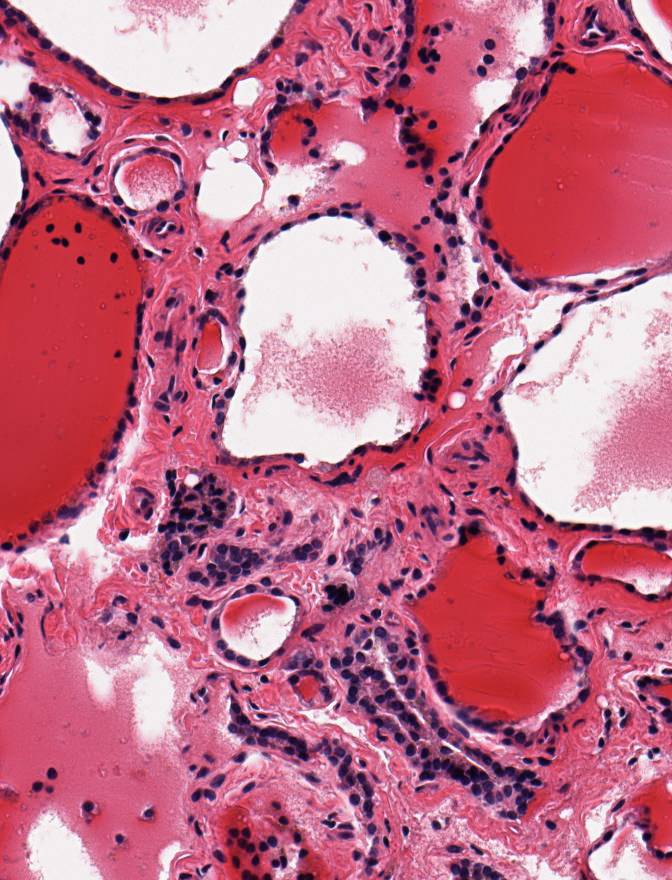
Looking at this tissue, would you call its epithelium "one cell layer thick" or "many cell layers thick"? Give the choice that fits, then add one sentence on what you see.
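One cell layer thick. Each follicle is lined by a single layer of flattened to low cuboidal cells.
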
